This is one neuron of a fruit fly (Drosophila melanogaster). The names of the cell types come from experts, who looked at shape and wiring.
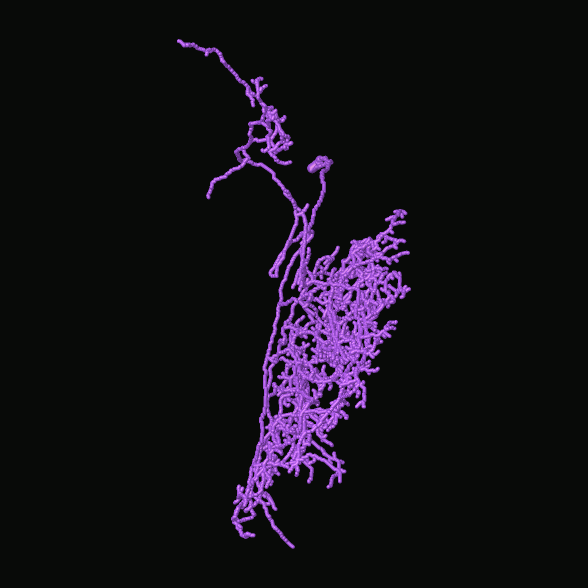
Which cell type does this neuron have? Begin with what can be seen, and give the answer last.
The picture shows dozens of branch ends. As drawn here it is taller than it is wide. This is a visual projection neuron. It is of cell type LT63.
